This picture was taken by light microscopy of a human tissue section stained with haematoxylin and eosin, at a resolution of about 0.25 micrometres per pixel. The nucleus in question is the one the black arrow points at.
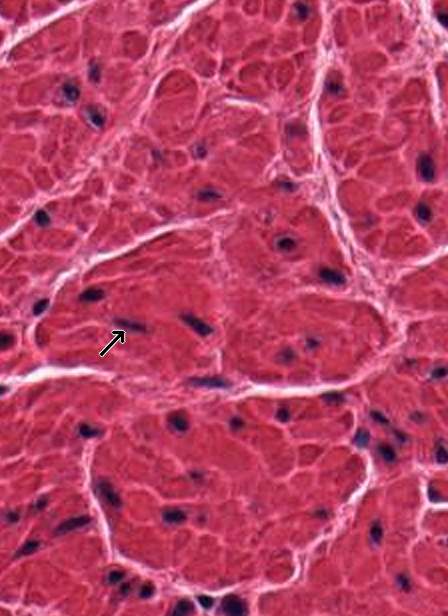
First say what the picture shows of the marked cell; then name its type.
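The nucleus is elongated and rod-shaped with blunt, rounded ends, and it is evenly dark purple. The nucleus is surrounded on all sides by pink cytoplasm, with cytoplasm extending beyond both ends of the nucleus. The cytoplasm is a fairly uniform deep pink, and the cell's outline is faint and hard to trace against the cells next to it. The cell lies in a compact bundle of pink cells. Its nucleus runs in the same direction as the nearby elongated nuclei, and pale thin strands separate this bundle from the neighbouring ones. This is a smooth muscle cell.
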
